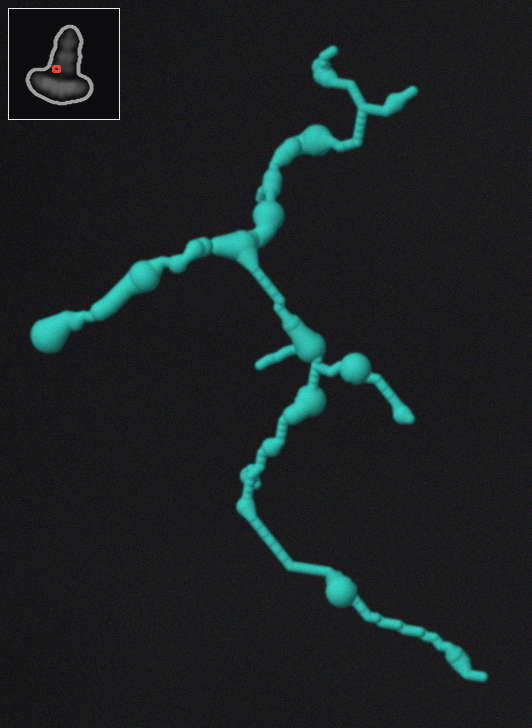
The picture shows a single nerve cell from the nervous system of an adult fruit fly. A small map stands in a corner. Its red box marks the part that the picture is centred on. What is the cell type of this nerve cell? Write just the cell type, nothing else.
SNta21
